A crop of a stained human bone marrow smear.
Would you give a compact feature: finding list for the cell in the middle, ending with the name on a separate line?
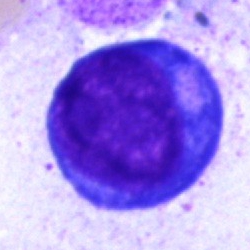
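Cytoplasm: deep blue, it seems
Pale area: beside the nucleus, on its right
Granules: none that I can see
Neighbour: part of another cell cut off at the top edge
Name: proerythroblast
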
